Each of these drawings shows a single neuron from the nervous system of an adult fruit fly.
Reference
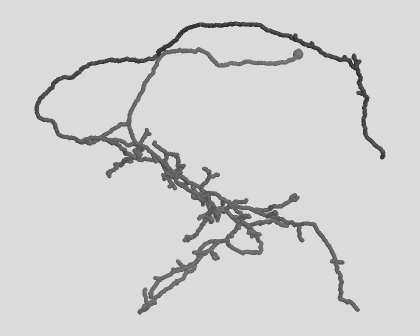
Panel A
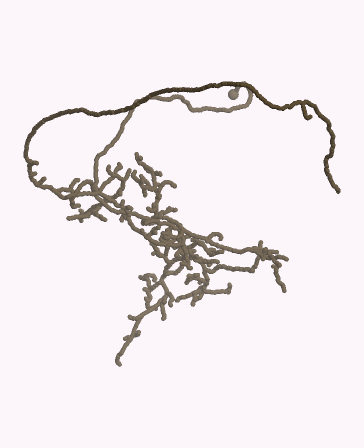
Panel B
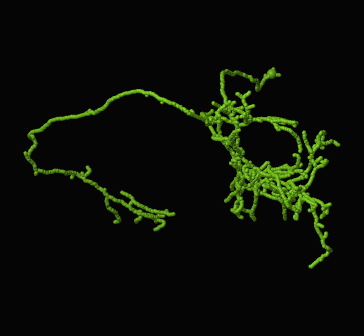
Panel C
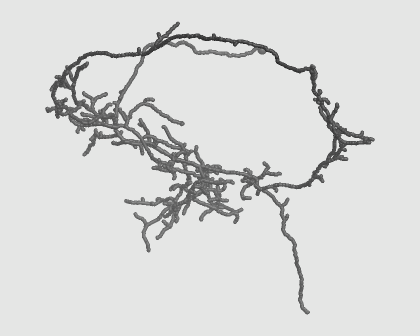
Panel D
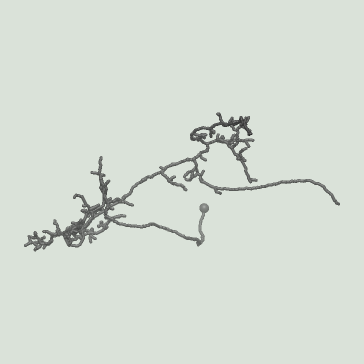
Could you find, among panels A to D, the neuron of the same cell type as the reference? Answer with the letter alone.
A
